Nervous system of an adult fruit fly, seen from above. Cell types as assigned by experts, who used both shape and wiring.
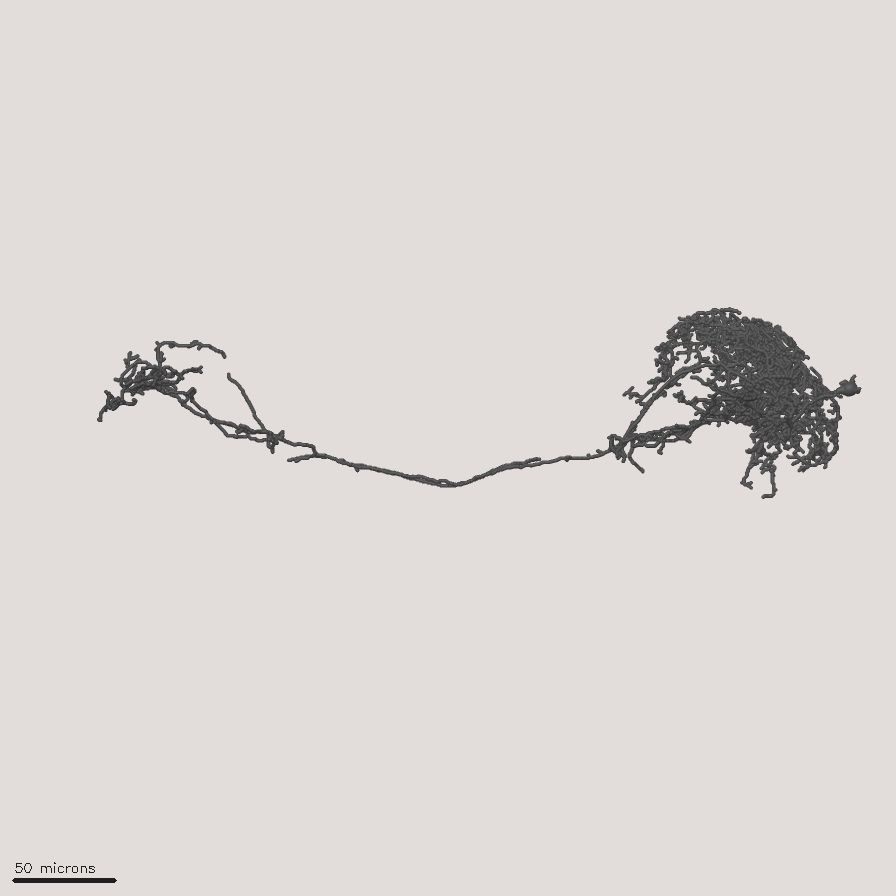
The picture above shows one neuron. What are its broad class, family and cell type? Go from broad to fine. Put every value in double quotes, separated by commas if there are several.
"central-brain intrinsic neuron", "hemilineage VLPl2_medial", "AVLP434_a"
